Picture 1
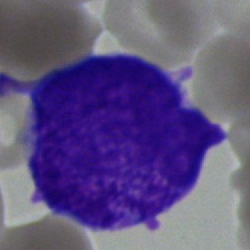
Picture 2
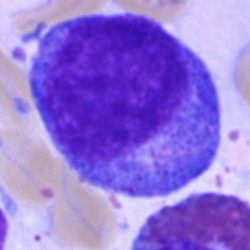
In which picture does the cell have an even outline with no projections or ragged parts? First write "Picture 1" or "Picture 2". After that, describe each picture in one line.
Picture 2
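In picture 1: Several small knob-like projections stick out from the cell surface, including one at the upper right and one at the bottom.
In picture 2: The cell outline is roughly round to oval with smooth edges.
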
